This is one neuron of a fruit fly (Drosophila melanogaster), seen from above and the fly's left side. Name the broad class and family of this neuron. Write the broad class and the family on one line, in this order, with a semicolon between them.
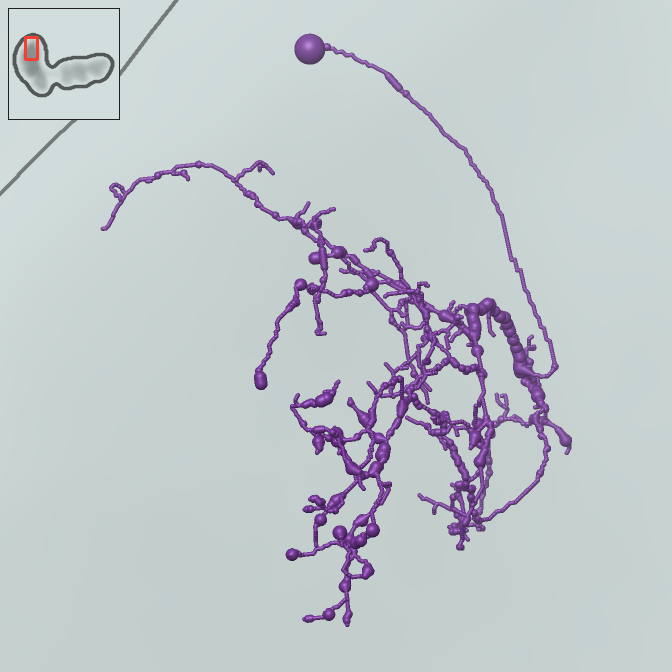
central-brain intrinsic neuron; hemilineage SLPpl2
